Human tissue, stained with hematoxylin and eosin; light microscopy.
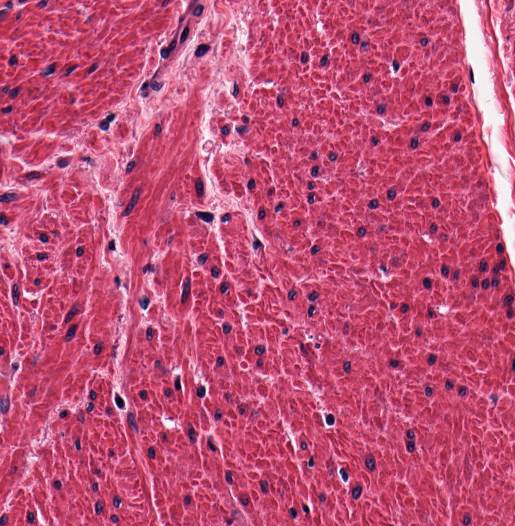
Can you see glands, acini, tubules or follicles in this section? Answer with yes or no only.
No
